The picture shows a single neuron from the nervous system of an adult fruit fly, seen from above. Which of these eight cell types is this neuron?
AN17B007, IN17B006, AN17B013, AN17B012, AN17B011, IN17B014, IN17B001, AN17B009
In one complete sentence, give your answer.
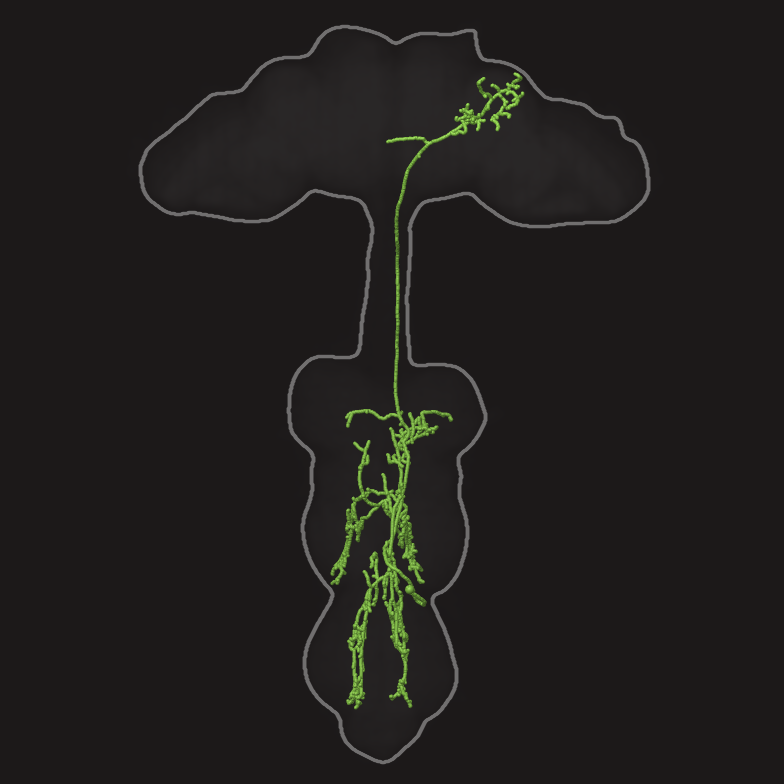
This neuron carries the cell type designation AN17B007.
